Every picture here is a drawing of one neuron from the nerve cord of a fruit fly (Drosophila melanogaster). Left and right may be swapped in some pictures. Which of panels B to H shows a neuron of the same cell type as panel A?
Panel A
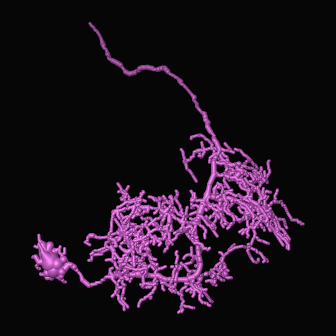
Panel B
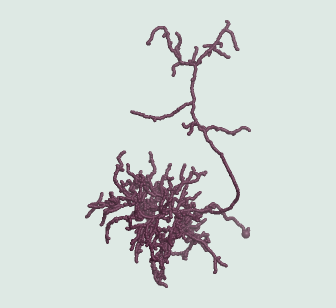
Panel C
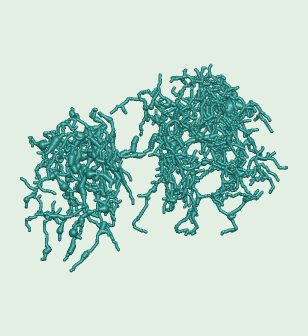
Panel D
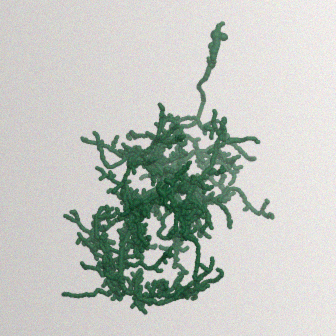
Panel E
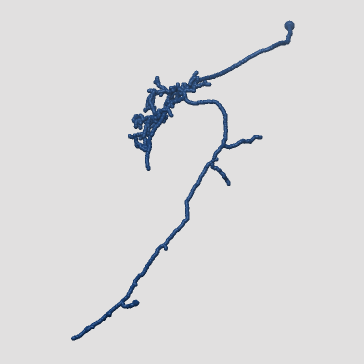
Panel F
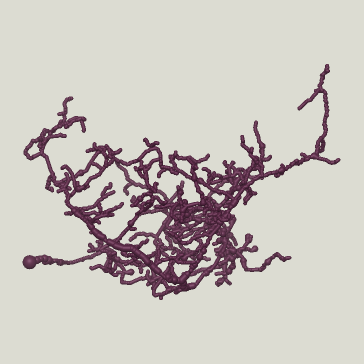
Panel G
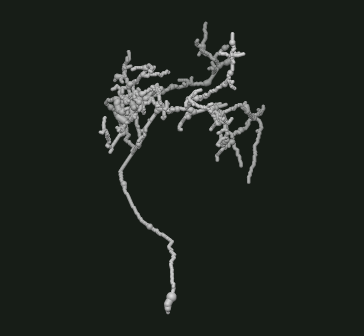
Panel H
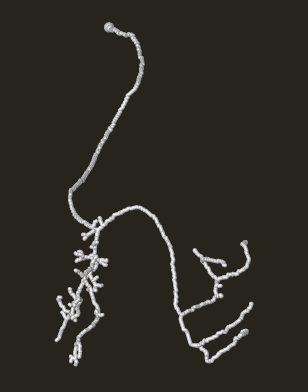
Panel C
